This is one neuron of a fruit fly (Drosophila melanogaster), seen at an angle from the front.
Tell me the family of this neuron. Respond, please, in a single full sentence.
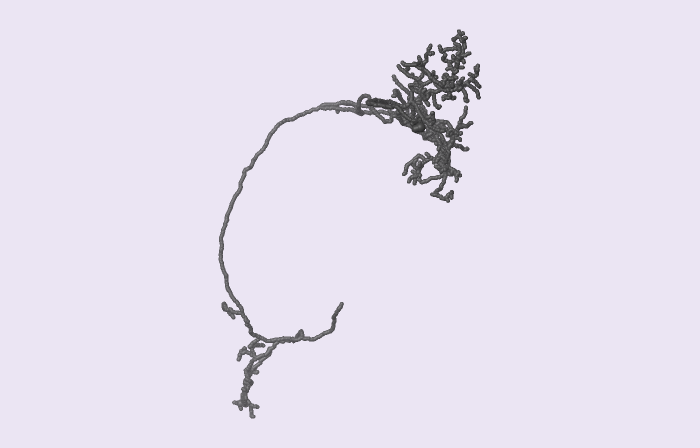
It is hemilineage VLPd1 that names the family of this neuron.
